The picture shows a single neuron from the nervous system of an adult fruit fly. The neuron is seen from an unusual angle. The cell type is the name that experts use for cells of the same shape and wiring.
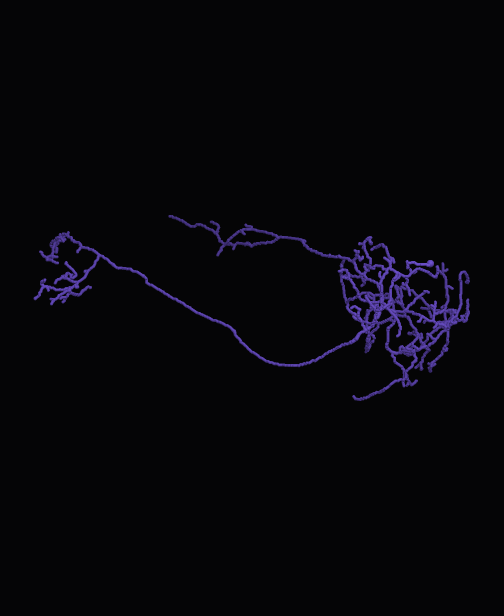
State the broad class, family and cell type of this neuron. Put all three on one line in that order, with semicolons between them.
central-brain intrinsic neuron; hemilineage LHl2_dorsal; CB4209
